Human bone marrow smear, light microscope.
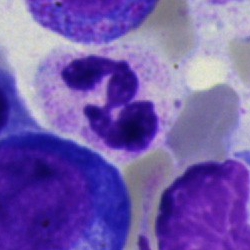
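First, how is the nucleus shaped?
It is split into connected lobes that together form a shape like the figure 3, with dense, dark purple chromatin.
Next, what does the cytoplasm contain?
Abundant pale pinkish-lilac cytoplasm, with fine pinkish-purple granules scattered throughout.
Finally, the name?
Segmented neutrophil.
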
